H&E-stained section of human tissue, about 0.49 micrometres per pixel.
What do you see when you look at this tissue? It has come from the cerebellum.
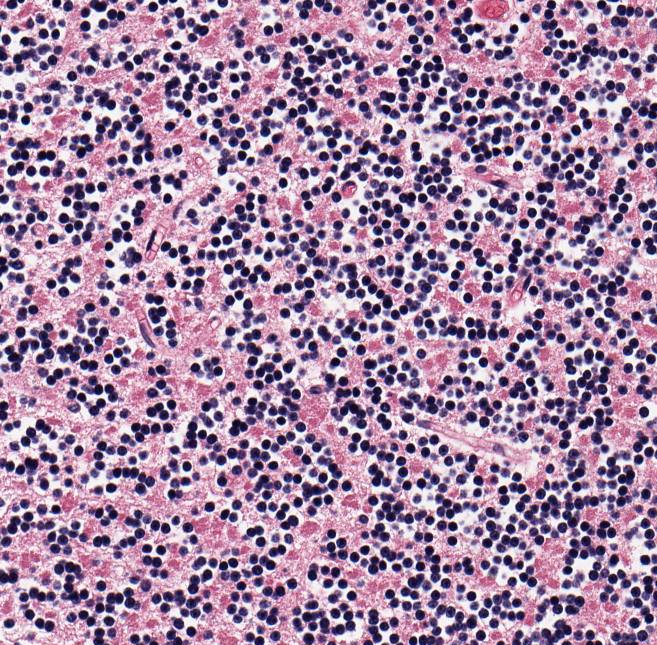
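Nothing but small, round nuclei here, packed densely and spread evenly across the whole field, with no layers or groups. They stain dark with haematoxylin, hardly any cytoplasm shows around each one, and they are closely alike in size and shape throughout.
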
